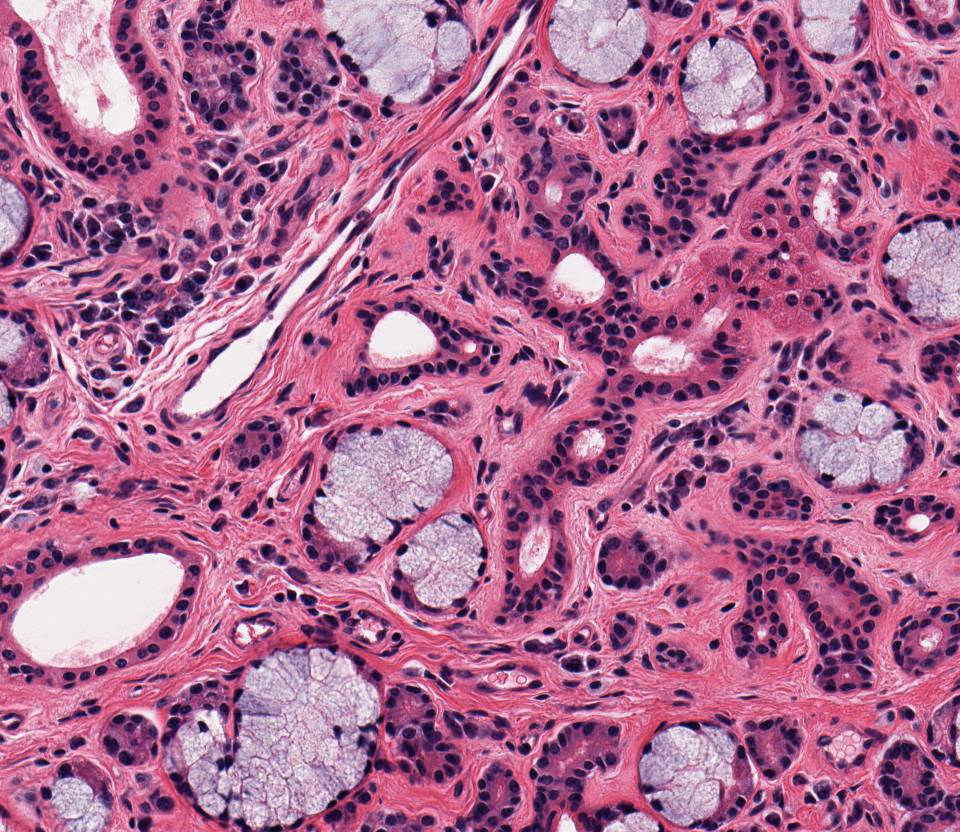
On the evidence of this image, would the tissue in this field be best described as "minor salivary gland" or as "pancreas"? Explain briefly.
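This is minor salivary gland. Check one: many rounded acini have pale, foamy grey-lilac cytoplasm. Check two: their small dark nuclei are pressed flat against each unit's outer edge.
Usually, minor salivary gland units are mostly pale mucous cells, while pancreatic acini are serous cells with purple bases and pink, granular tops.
Check three: cells with granular pink-purple cytoplasm and round basal nuclei form smaller clusters among them, mainly on the right and along the bottom.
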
